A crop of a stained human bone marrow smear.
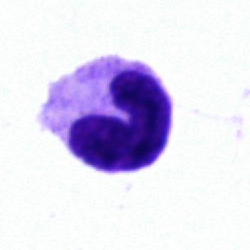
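Band neutrophil, the cell in the middle of a stained human bone marrow smear. First, the nucleus is a thick curved band bent into a C shape, its notch opening toward the upper left. Second, its chromatin is dark purple and densely condensed throughout. Third, the cytoplasm is pale lilac. Last, that cytoplasm has a finely mottled, faintly granular texture, with no coarse dark granules.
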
